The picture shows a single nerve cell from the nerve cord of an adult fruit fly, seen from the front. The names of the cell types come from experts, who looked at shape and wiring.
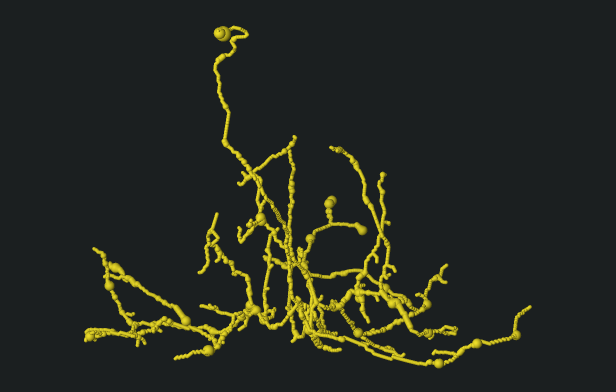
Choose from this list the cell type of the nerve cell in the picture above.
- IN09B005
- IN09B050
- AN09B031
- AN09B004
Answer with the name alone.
IN09B050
